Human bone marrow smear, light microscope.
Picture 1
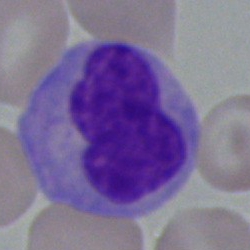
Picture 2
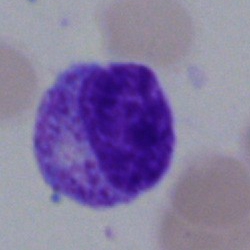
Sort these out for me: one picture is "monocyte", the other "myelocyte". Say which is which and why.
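Picture 1 shows a monocyte, and picture 2 shows a myelocyte. In both cells the nucleus lies off-centre toward the right. The monocyte's nucleus is irregular, with a notch indenting its left side. Its chromatin is dark purple and patchy, with lighter areas between denser clumps, whereas the myelocyte's chromatin, also dark purple, has a coarse, mottled texture. The cytoplasm differs as well: in the monocyte it is moderate in amount and pale greyish-blue, forming a wider band on the left, while in the myelocyte a broad crescent along the left side is filled with many reddish-purple granules.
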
